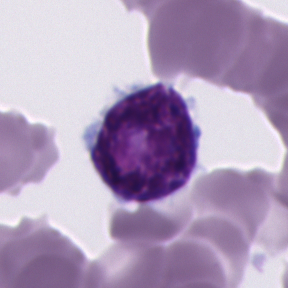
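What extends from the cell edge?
Fine, ragged pale-blue projections.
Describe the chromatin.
Dark and coarsely clumped.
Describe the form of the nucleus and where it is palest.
A single unlobed mass, palest near its centre.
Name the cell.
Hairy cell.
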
